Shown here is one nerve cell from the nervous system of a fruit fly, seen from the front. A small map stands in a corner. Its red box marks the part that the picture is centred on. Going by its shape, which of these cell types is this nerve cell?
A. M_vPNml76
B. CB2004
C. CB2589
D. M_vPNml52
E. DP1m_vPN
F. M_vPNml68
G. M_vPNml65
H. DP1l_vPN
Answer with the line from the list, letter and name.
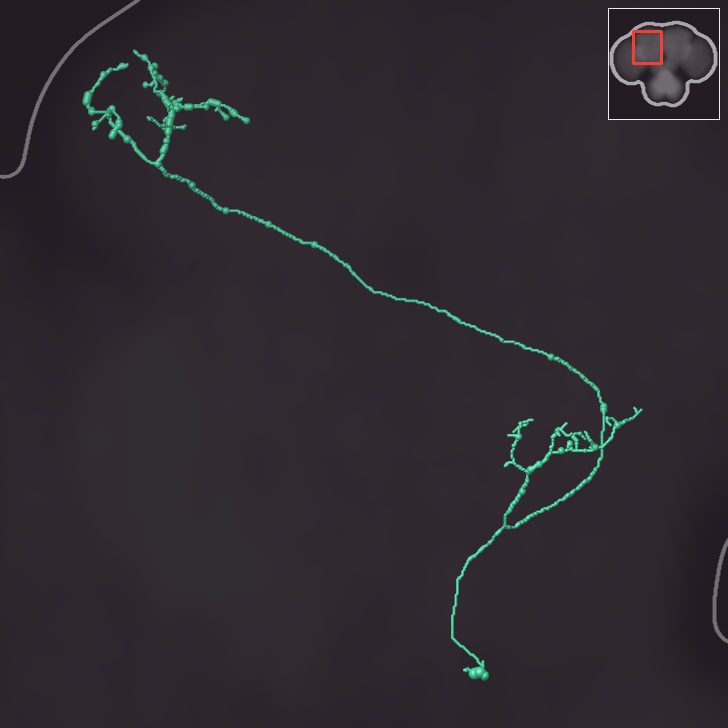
E. DP1m_vPN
